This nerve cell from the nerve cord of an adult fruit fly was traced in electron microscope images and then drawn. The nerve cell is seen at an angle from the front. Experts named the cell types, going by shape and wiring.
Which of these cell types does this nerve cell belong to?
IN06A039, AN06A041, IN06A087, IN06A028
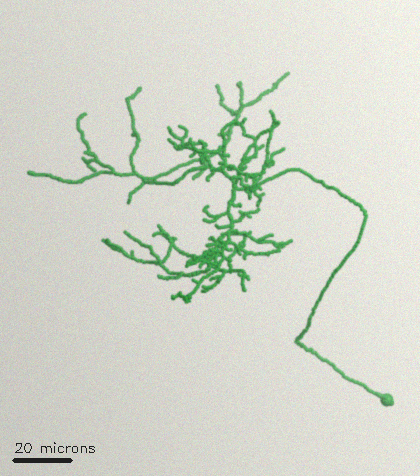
IN06A087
